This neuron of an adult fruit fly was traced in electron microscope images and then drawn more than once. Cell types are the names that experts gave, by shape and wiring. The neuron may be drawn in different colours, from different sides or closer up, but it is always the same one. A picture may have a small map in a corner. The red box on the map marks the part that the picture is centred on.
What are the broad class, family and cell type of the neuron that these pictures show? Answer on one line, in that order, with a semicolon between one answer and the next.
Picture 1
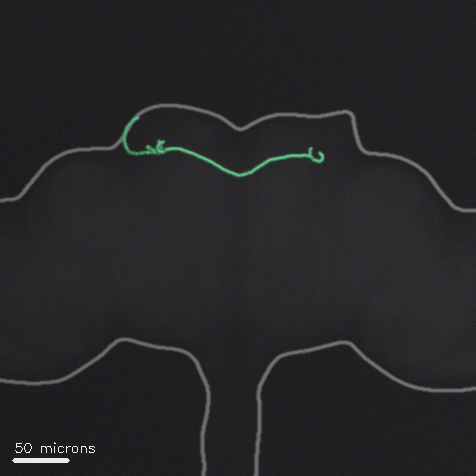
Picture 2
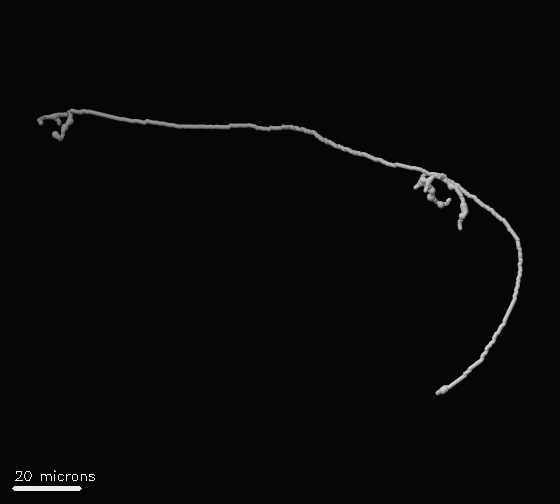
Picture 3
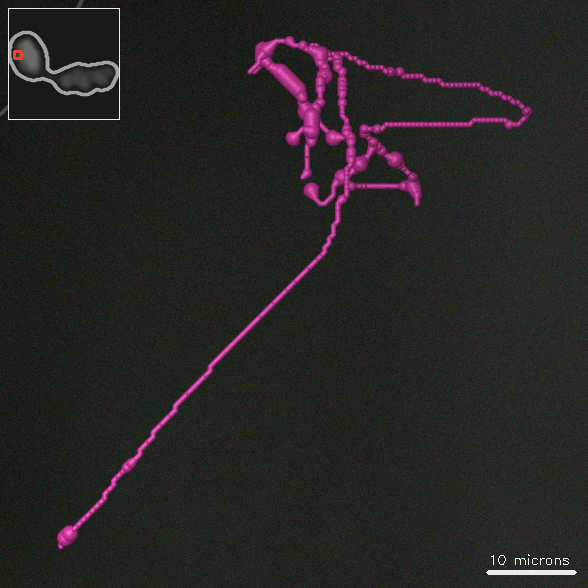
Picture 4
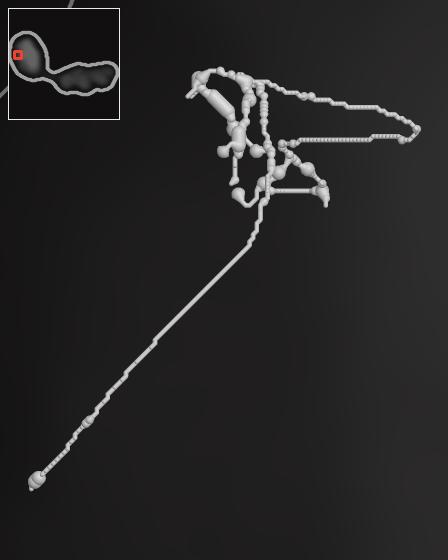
sensory neuron entering the brain; class olfactory; ORN_DL1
